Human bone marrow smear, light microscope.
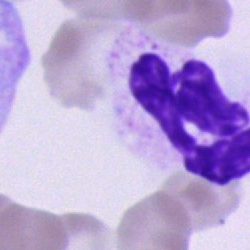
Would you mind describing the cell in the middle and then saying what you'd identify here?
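Notice how dense and dark purple the chromatin is, all through the nucleus. You won't see any nucleoli in it, and no vacuoles are visible in the cytoplasm. This one is a segmented neutrophil.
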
